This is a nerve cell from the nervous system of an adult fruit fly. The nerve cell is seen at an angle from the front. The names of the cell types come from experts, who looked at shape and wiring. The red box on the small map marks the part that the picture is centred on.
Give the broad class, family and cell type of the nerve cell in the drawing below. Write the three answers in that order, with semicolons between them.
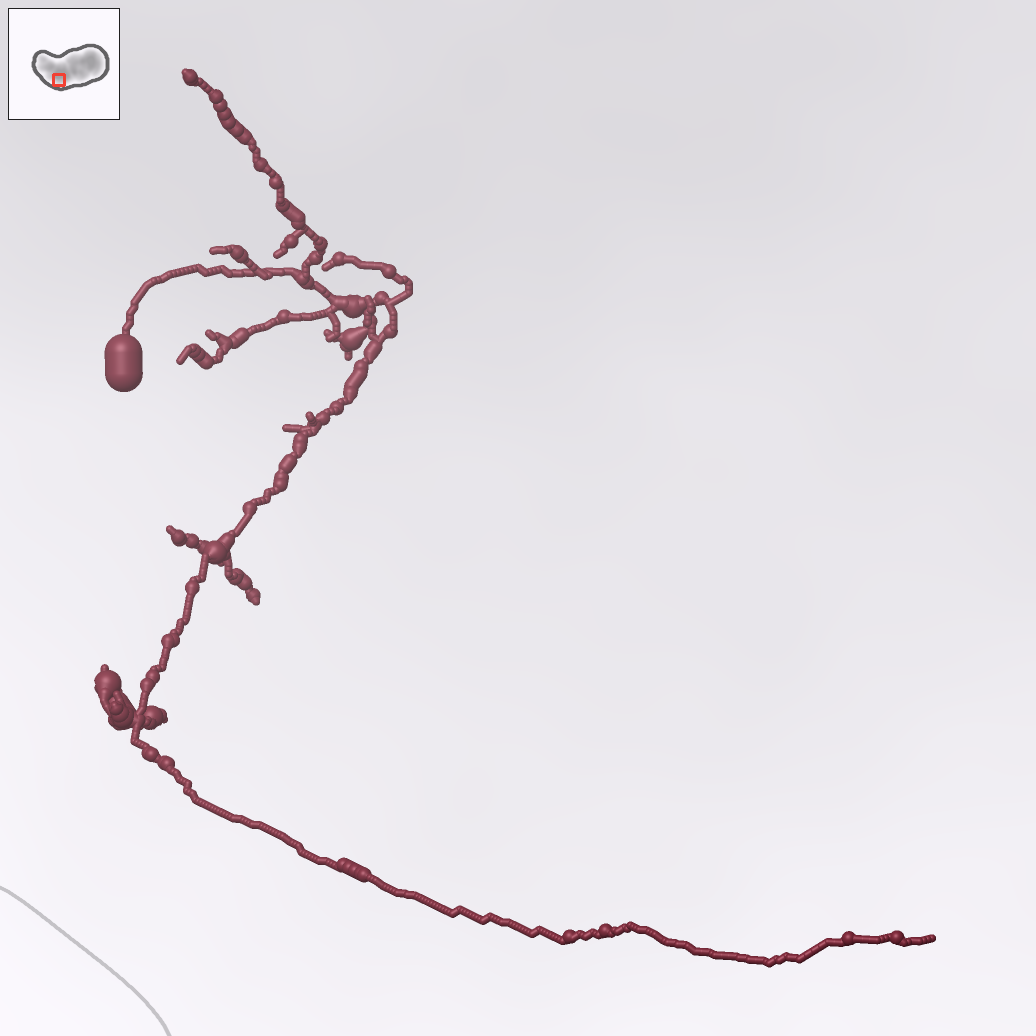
optic-lobe intrinsic neuron; C; C2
